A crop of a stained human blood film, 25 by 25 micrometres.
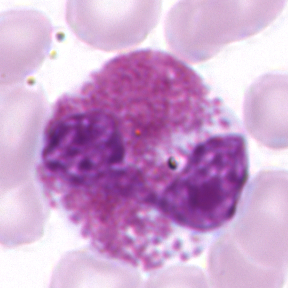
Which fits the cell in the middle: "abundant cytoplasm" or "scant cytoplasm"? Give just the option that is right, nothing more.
Abundant cytoplasm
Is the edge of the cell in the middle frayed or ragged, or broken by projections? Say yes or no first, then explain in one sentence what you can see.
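Yes. Along the lower edge the granules lie loosely spaced, so the border there looks ragged.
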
